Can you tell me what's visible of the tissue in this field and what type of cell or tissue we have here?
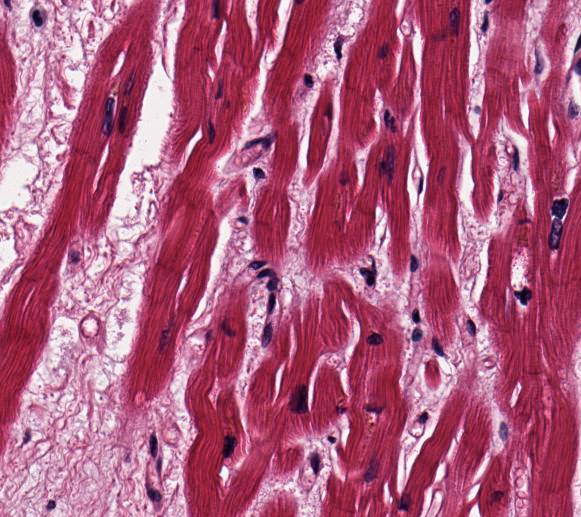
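Here the muscle fibres branch and join up with their neighbours. Each fibre has a single oval nucleus sitting in the middle of it, and you can make out fine striations running along the fibres. In the gaps between the fibres there are small, dark, elongated nuclei. This is the left ventricle of the heart.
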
